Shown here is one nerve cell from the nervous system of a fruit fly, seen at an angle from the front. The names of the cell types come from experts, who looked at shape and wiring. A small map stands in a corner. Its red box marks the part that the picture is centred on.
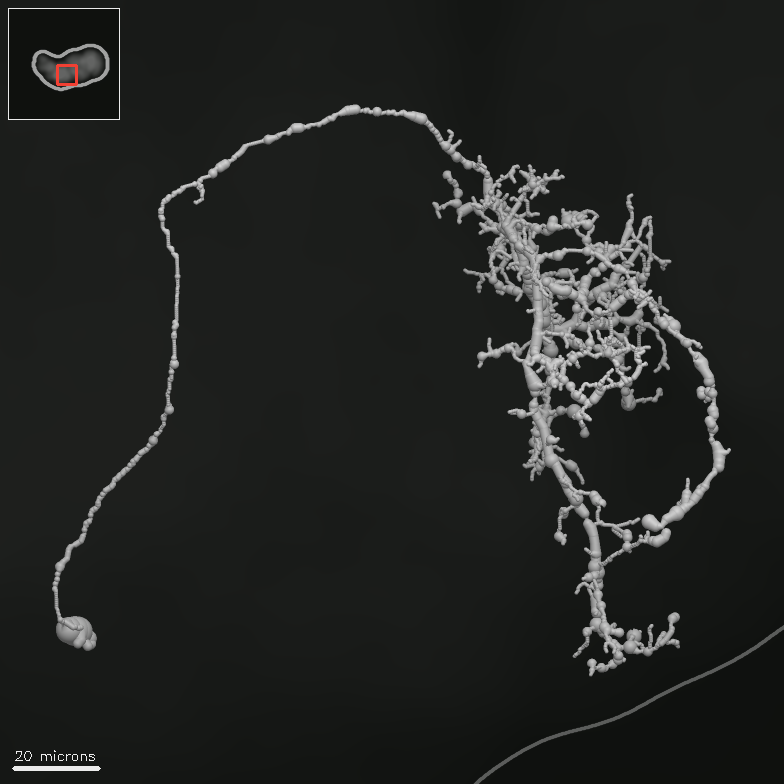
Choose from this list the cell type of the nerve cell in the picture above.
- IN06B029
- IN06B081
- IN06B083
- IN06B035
IN06B029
